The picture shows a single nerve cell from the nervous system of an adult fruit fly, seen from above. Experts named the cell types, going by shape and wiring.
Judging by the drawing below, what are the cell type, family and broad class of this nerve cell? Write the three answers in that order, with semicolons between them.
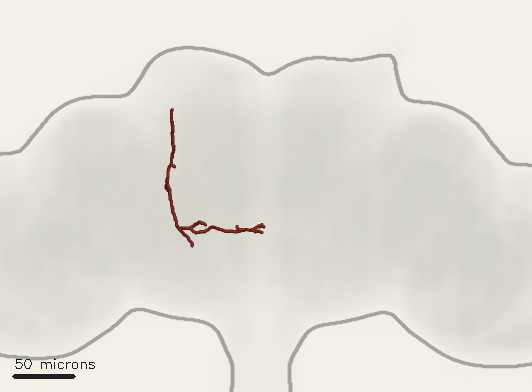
JO-ED2_b; class mechanosensory; sensory neuron entering the brain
